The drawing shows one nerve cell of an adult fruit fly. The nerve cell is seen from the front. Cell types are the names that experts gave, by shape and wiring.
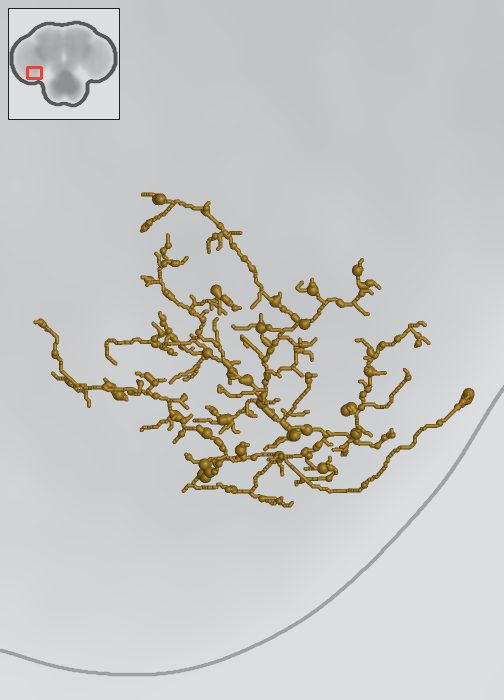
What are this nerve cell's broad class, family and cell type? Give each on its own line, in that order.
optic-lobe intrinsic neuron
Cm
Cm13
